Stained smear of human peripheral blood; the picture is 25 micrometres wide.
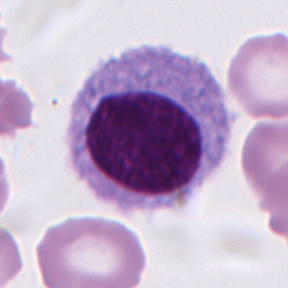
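Hairy cell, roughly round and about 14 micrometres across, with a finely ragged, fuzzy edge. Take a moment with the nucleus: a smooth oval of about 10 by 9 micrometres, without any indentation or lobes, filling about 50% of the cell's area. Its chromatin is dark purple and fairly dense, with a faint streaky texture. Around it, the cytoplasm is pale bluish-lilac and has a mottled, flocculent texture.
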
